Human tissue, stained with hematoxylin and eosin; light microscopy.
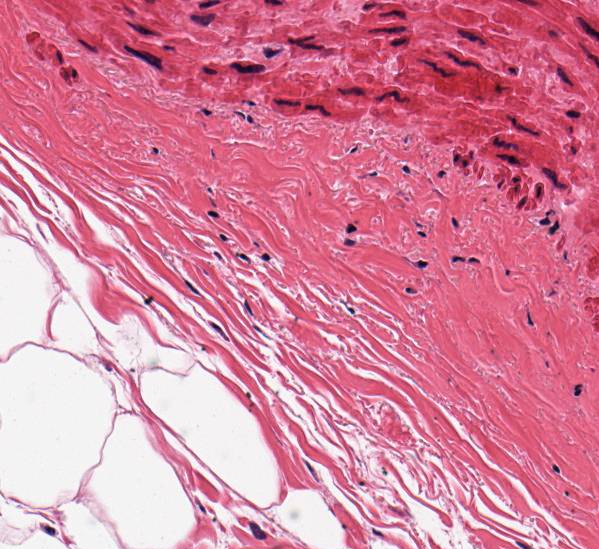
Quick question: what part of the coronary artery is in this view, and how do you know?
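Tunica adventitia is what this field shows. Check the collagen: bundles in the lower half are parted by narrow white clefts, and the nuclei among them are sparse, small, dark and spindle-shaped.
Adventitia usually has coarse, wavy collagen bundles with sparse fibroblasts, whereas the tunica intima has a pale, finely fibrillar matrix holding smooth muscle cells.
Next, fat cells with large empty clear spaces and thin pink walls lie in the lower left corner.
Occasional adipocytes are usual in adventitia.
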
